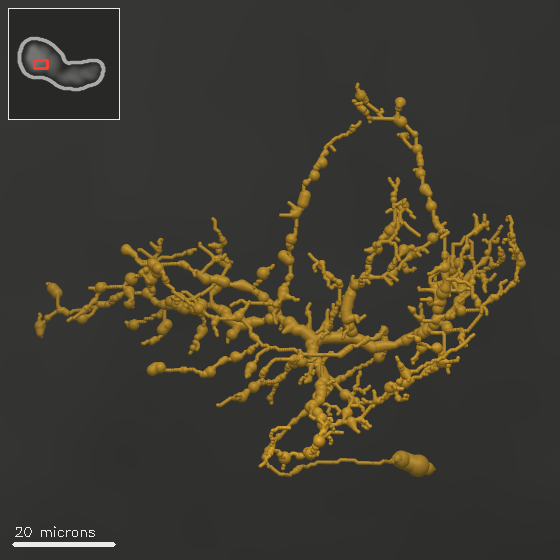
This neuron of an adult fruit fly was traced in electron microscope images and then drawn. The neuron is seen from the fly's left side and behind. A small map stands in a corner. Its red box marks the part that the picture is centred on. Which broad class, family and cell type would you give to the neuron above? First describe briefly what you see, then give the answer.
The cell body is at the lower right of the picture. From left to right in the picture it spans about 100 microns. More than a hundred branch ends can be seen. Its broad class is central-brain intrinsic neuron. The family is hemilineage WEDa1. The cell type is CB1948.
